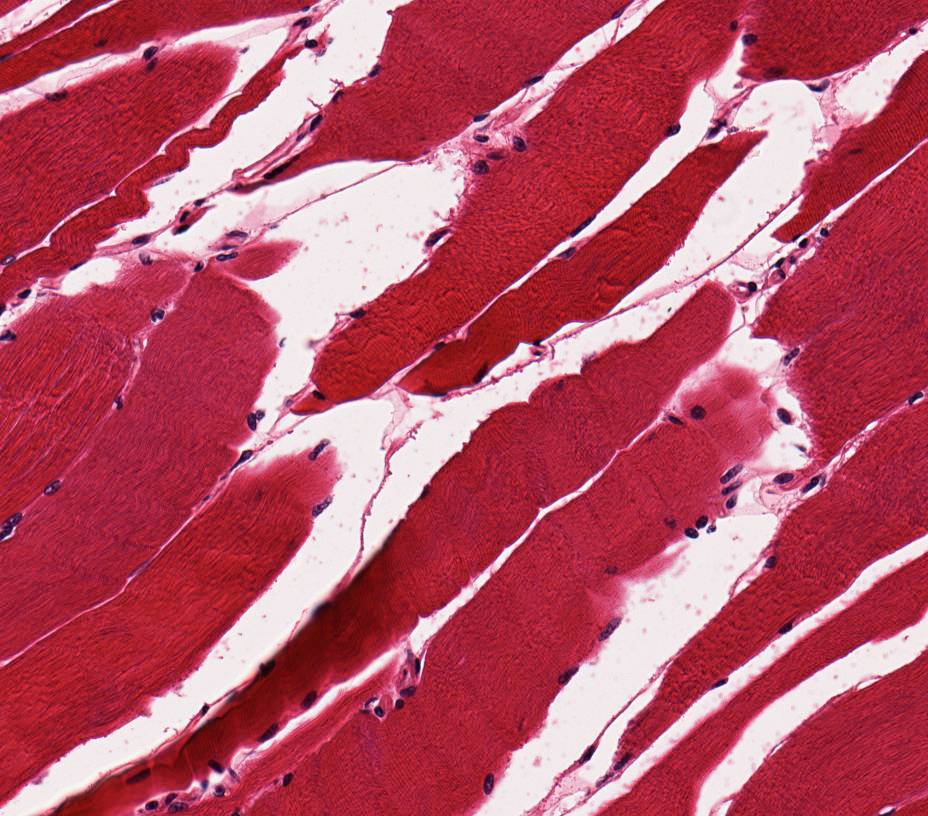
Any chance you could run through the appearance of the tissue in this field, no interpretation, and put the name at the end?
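Let me see: long parallel fibres cross the whole field diagonally, lower left to upper right. Each runs as a separate, unbranched strand. The flattened dark nuclei sit at the fibre edges, not in the centres, and the cytoplasm is deep red. This is skeletal muscle.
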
